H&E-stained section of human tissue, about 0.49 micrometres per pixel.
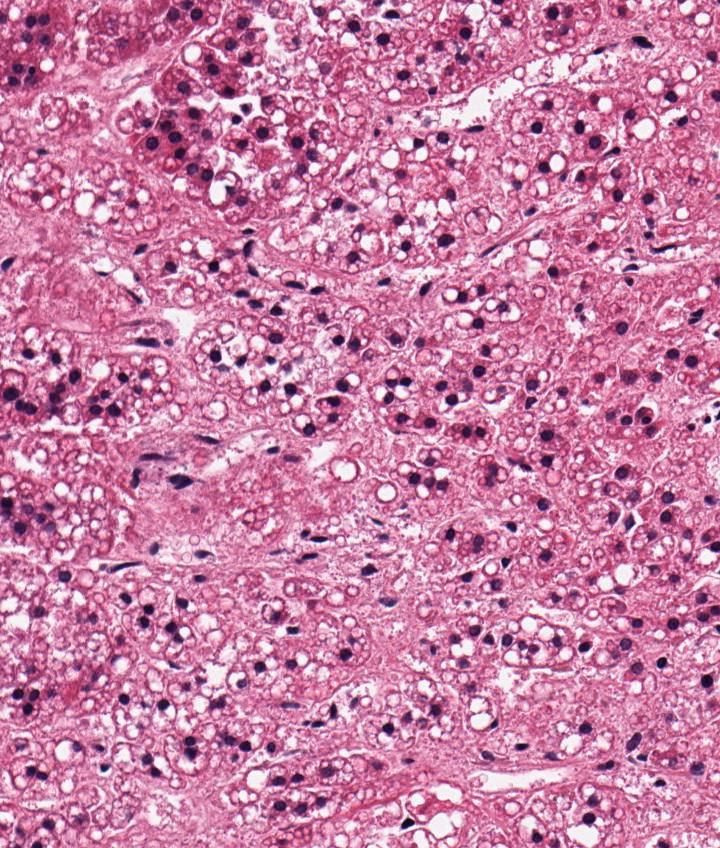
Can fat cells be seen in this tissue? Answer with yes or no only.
No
